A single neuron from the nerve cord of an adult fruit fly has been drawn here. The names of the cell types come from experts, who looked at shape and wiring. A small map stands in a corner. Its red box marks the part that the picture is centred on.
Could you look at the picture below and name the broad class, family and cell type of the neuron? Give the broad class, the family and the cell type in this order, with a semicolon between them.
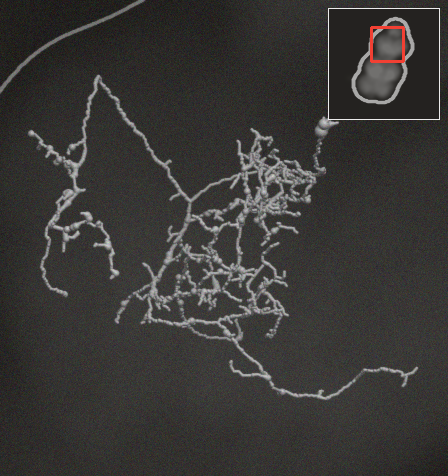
nerve-cord intrinsic neuron; hemilineage 04B; IN04B076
